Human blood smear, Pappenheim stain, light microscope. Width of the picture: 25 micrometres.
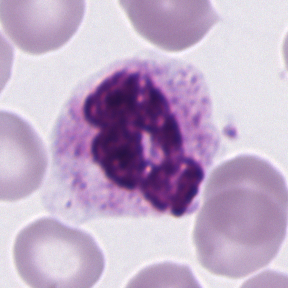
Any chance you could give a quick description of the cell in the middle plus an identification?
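The central cell has a lobed nucleus that curves around a small clear gap in its middle, and no nucleoli are visible. Small purple-pink granules are scattered through the cytoplasm, with no vacuoles present. This is a segmented neutrophil.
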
